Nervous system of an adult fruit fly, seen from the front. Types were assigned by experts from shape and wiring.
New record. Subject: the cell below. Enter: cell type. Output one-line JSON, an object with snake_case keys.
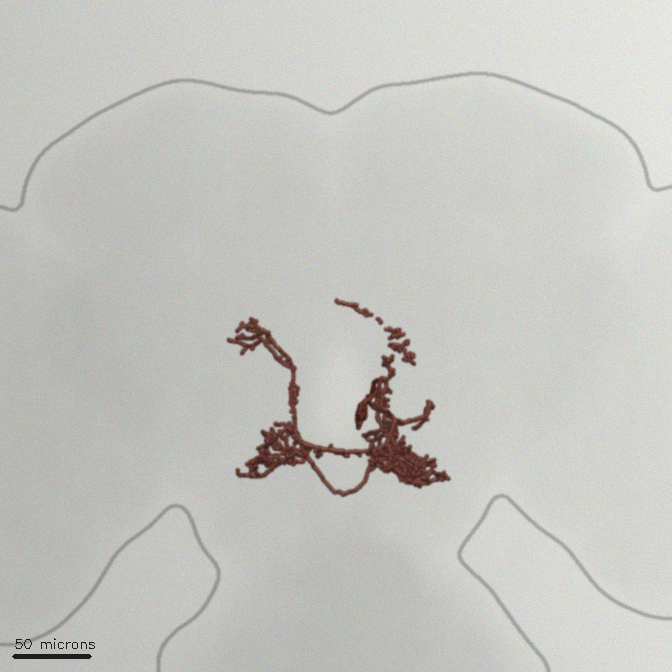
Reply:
{"cell_type": "DNbe001"}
